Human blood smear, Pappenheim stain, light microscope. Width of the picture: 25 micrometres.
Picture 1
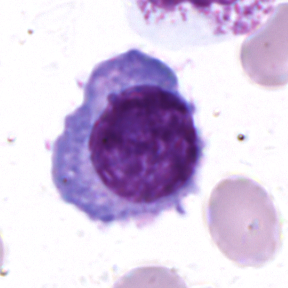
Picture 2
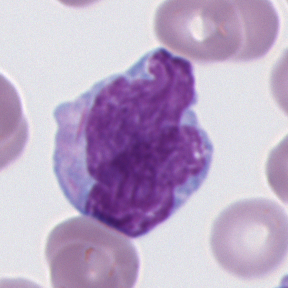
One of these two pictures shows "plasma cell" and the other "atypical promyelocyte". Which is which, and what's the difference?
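I'd put the plasma cell in picture 1 and the atypical promyelocyte in picture 2. The nucleus separates them most: in picture 1 it is round, about 10 micrometres across, while in picture 2 it is folded and convoluted, with several clefts between overlapping lobes.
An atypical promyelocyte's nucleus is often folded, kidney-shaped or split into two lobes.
The outlines differ too, irregular and lumpy in the plasma cell, irregular and somewhat angular in the atypical promyelocyte. Neither cytoplasm shows granules, none coarse in picture 1 and none distinct in picture 2. Picture 2 has no visible nucleoli; that cell is about 17 by 14 micrometres, with the nucleus filling about 70% of its area. A red cell touches its lower edge, whereas in picture 1 the red cells lie nearby on the right without touching.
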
